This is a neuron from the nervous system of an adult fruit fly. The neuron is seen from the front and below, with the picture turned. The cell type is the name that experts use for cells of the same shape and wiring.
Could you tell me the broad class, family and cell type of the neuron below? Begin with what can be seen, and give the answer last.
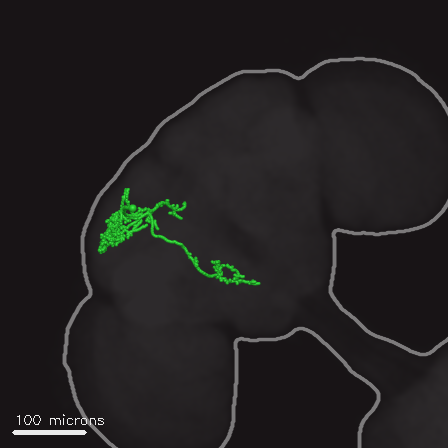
From left to right in the picture it spans about 250 microns. As drawn here it is wider than it is tall. Its broad class is central-brain intrinsic neuron. The family is hemilineage CREa2_ventral. The cell type is AOTU015.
